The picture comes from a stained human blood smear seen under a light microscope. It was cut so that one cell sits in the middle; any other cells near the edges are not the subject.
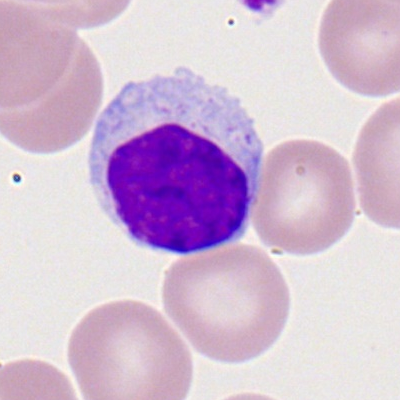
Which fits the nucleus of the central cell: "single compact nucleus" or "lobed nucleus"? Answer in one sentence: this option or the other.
What the cell contains is a single compact round, oval or kidney-shaped nucleus.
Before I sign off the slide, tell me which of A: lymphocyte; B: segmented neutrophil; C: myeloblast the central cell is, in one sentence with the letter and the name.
The middle of the crop contains a lymphocyte, so option A is right.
